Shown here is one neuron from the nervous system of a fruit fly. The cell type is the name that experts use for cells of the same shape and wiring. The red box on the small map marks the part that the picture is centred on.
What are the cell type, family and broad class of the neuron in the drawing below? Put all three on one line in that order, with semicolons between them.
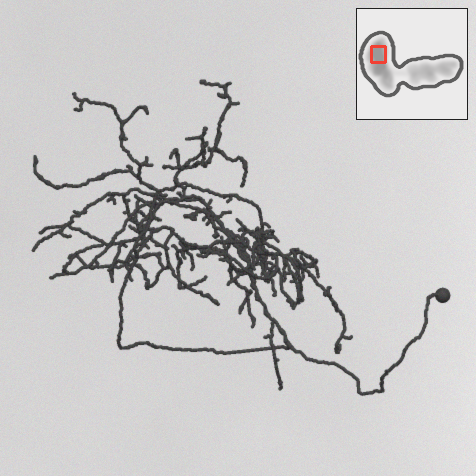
SMP513; hemilineage DM3_dorso_medial; central-brain intrinsic neuron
